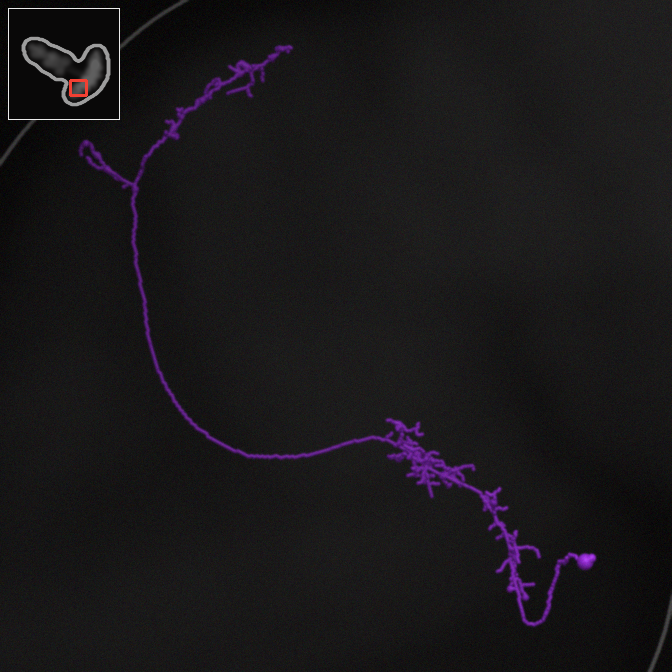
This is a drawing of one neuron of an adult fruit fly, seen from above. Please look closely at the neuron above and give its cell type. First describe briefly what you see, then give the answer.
It is in the brain and does not reach the nerve cord. The cell body can be seen at the lower right of the picture. The picture shows dozens of branch ends. This is an optic-lobe intrinsic neuron. Its cell type is TmY5a.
